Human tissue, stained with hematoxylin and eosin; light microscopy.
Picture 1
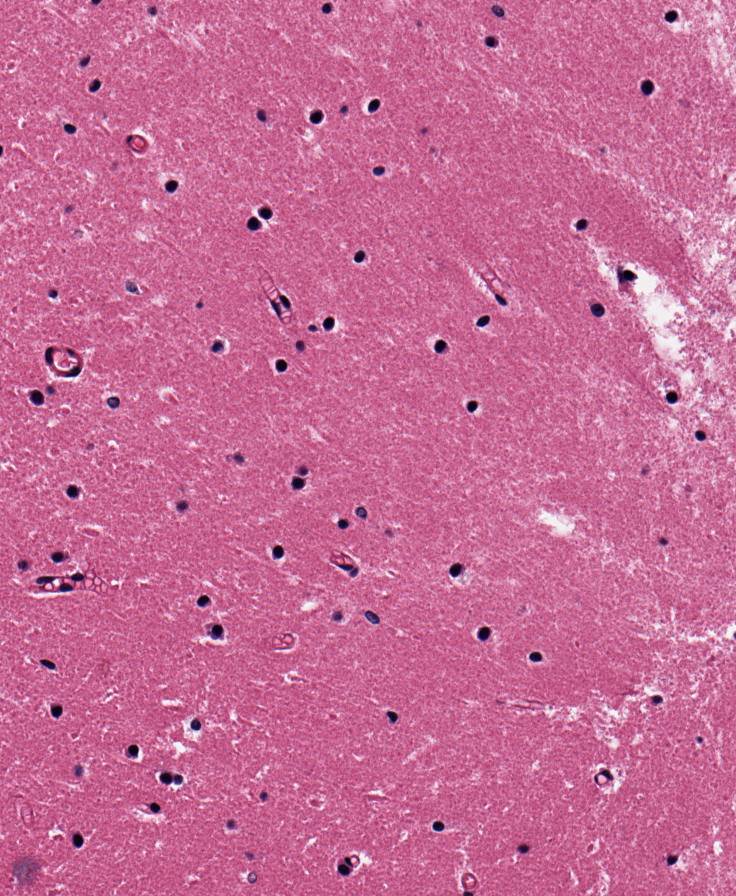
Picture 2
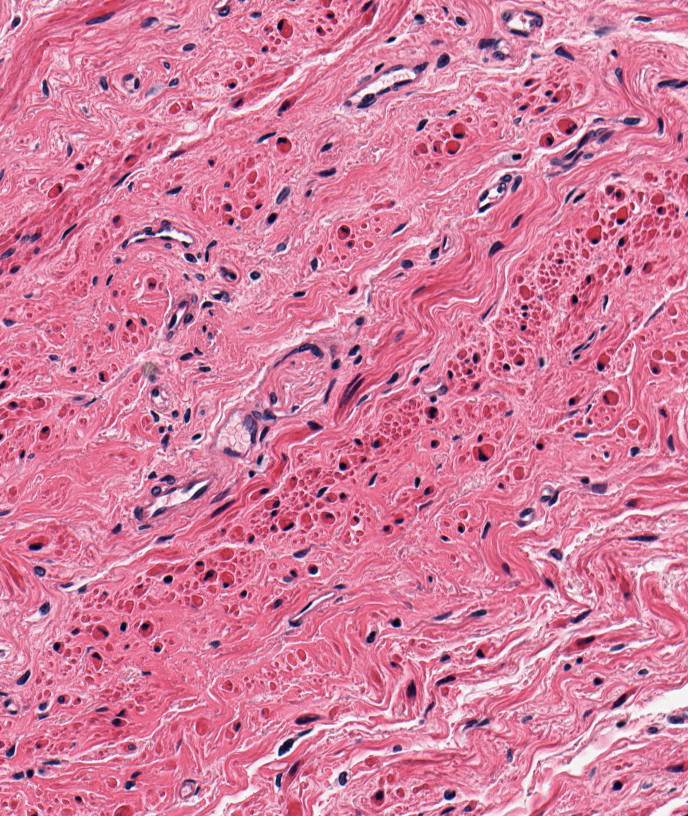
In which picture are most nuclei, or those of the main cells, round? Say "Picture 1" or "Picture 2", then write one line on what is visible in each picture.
Picture 1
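What picture 1 shows: The nuclei are small, round and darkly stained.
What picture 2 shows: Most nuclei are dark, elongated and spindle-shaped, lying singly between the fibres.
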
